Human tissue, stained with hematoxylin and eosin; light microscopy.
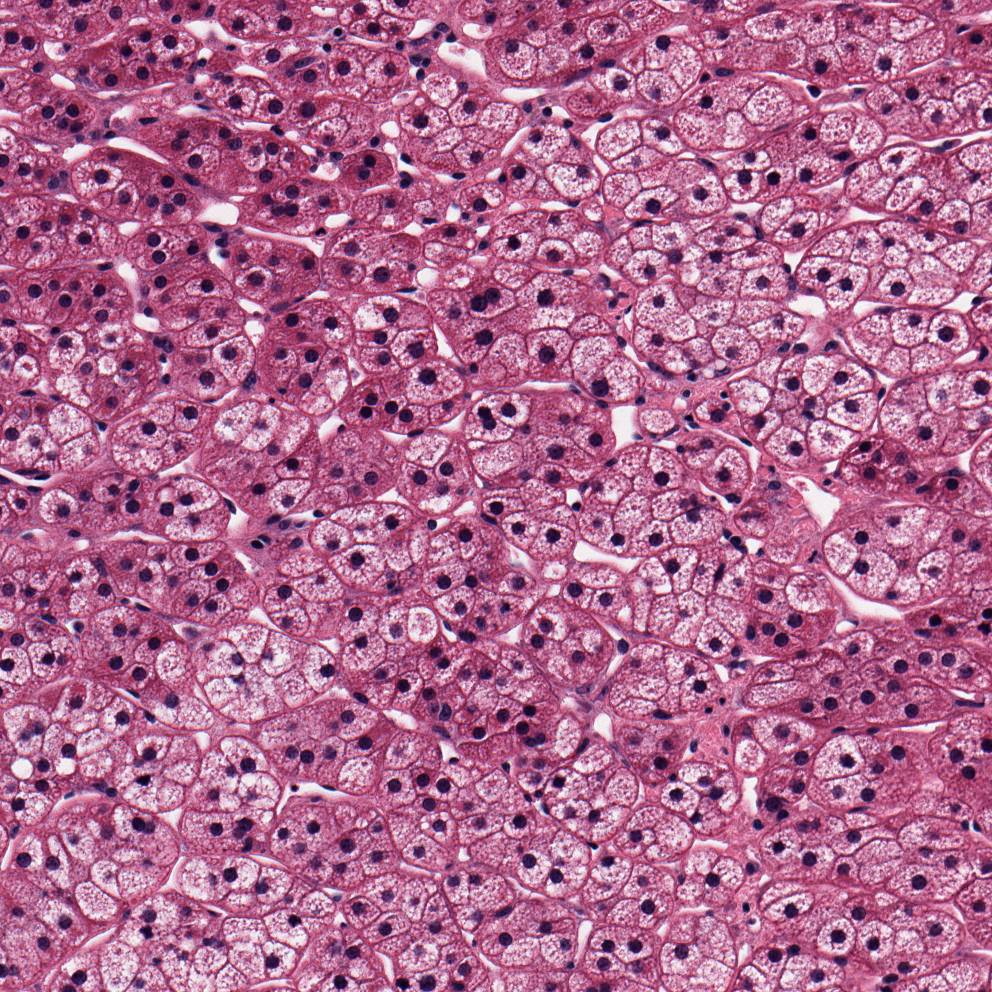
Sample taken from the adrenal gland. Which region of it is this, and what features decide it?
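Here the tissue is zona fasciculata. The deciding feature is the cytoplasm: most cells have abundant pale, finely vacuolated, foamy cytoplasm.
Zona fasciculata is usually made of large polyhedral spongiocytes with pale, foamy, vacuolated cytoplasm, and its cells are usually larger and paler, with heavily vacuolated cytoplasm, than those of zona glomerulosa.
The cells lie in rounded nests and short cords divided by thin partitions. Stroma is scant, only delicate strands with small flattened spindle nuclei between the groups. Thin-walled, slit-like capillary spaces, mostly empty, run between the cell groups.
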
